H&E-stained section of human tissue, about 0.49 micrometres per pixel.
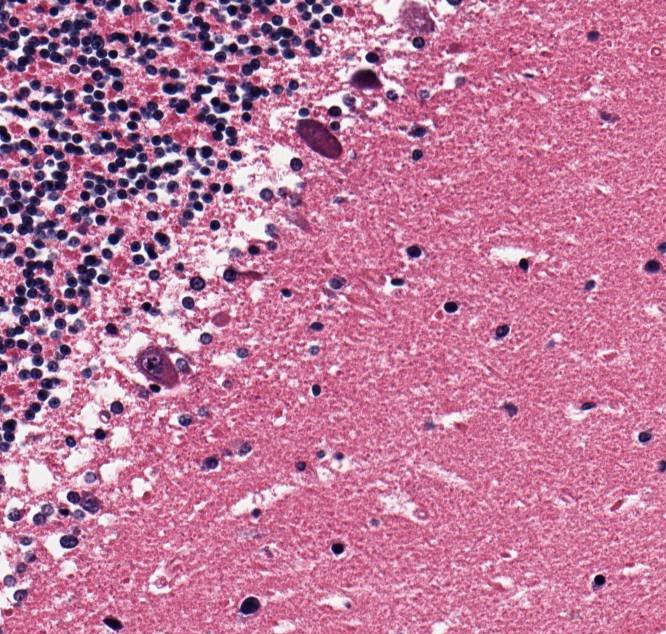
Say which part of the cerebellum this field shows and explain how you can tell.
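Molecular layer is the pale pink, sparsely cellular zone filling most of the field. Its finely granular to fibrillary material lacks cell borders, and small dark nuclei lie singly, far apart.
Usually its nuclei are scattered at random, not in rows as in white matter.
Two large cells border the dense sheet of small dark nuclei at upper left.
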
